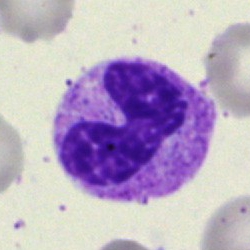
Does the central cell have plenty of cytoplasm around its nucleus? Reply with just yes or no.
Yes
